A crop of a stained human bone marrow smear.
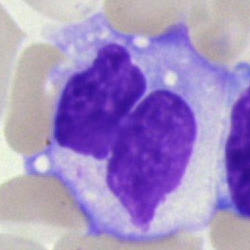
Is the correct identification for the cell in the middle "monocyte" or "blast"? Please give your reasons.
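This cell is a monocyte. Its chromatin is dark purple and finely stippled with small paler spots rather than coarsely clumped. The cytoplasm is abundant and pale lilac-blue. A few small, round, clear vacuoles lie in it, mostly above the nucleus. The outline is irregular, with blunt bulges and shallow indentations.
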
